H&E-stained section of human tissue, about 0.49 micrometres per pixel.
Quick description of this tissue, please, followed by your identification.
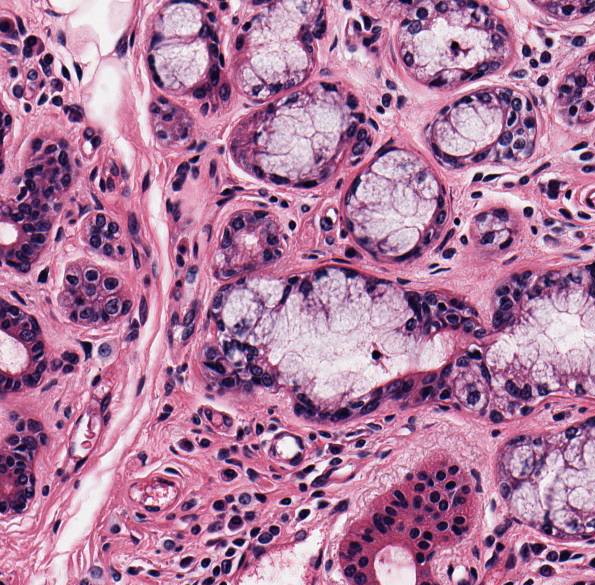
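Rounded glandular units in pink fibrous stroma fill the field. Largest acini, centre and right: pale, bubbly, faintly grey-blue mucous cytoplasm; dark nuclei flattened against each acinus's outer edge. Left edge: smaller units, pink cytoplasm, round nuclei. Minor salivary gland.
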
